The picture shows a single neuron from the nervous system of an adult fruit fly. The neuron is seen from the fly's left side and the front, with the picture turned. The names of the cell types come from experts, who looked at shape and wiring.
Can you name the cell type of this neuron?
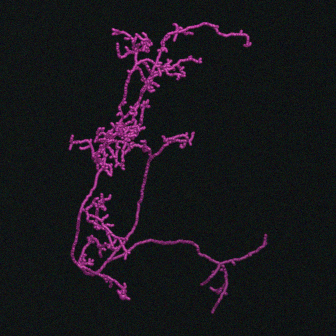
SIP119m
